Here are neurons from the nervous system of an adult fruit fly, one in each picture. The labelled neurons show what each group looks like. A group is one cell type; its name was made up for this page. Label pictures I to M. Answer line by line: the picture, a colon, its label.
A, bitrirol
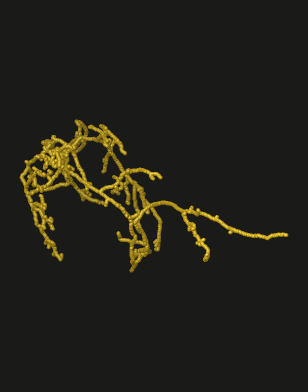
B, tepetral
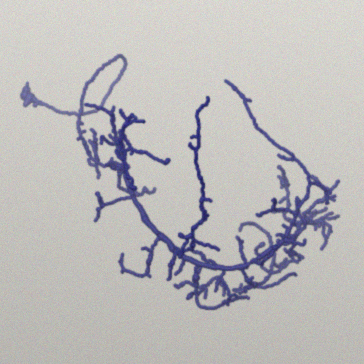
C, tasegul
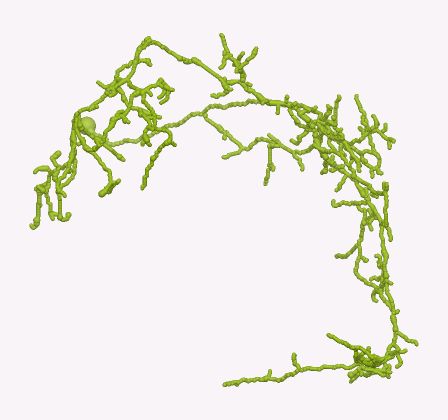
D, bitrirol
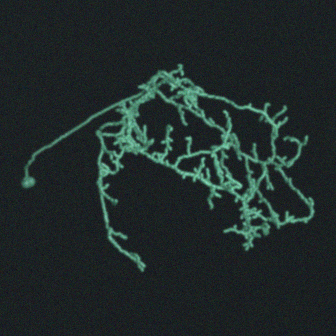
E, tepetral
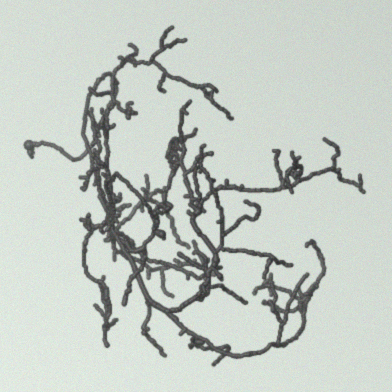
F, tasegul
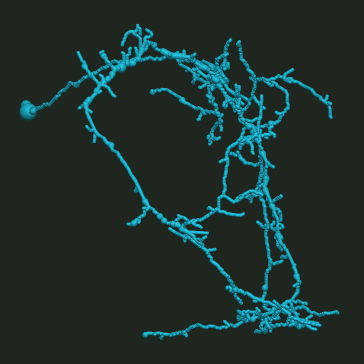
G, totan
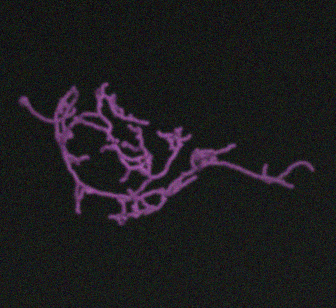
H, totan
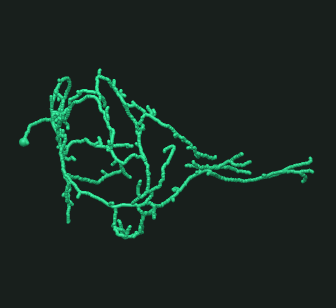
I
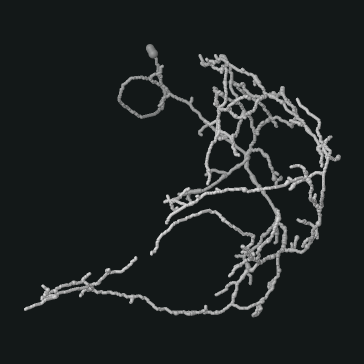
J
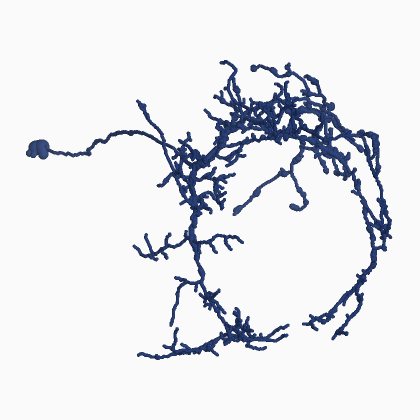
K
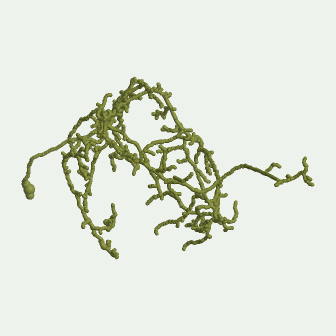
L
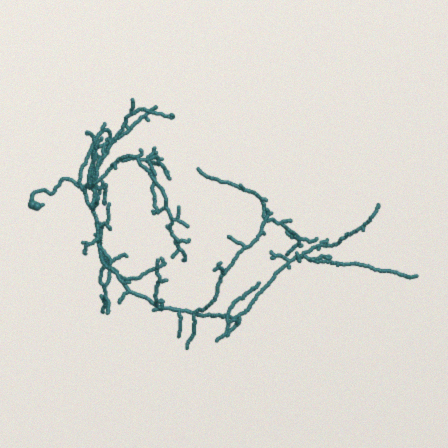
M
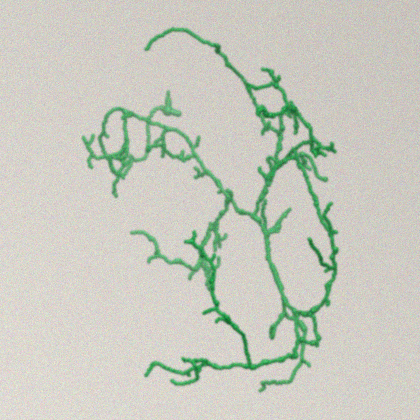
I: totan
J: tasegul
K: bitrirol
L: totan
M: tepetral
